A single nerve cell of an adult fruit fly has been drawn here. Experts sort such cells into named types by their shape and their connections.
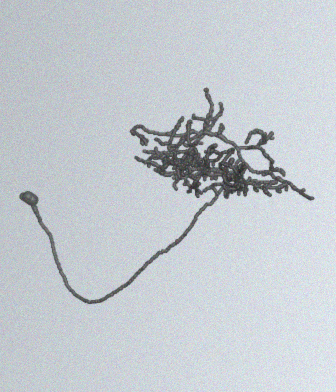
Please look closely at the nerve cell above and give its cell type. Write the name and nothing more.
AMMC030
